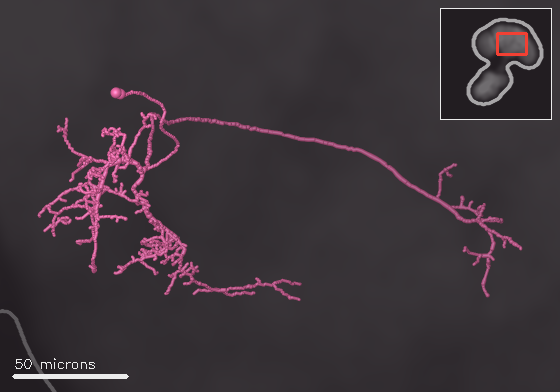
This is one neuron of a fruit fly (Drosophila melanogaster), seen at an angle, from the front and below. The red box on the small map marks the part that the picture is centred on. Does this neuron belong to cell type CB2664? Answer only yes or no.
yes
